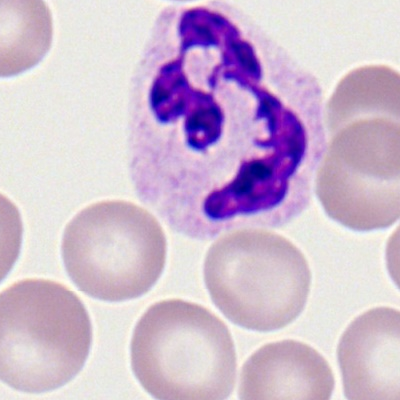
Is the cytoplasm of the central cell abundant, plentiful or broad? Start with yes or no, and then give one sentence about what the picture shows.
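Yes. The cytoplasm is abundant and pale pinkish-lilac.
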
